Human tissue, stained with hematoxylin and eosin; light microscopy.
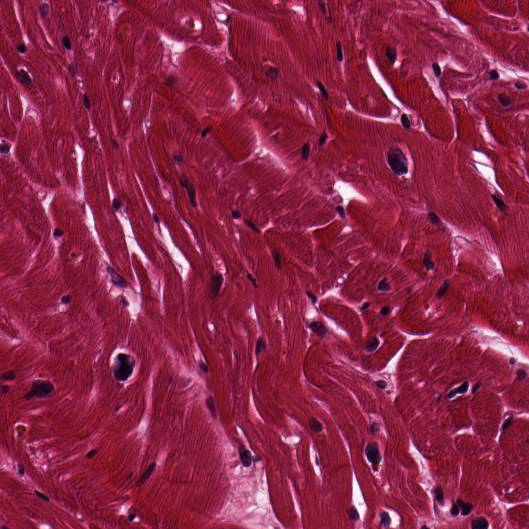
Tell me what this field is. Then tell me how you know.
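The field mainly shows myocardium. Check one: closely packed, branching muscle fibres fill the whole field.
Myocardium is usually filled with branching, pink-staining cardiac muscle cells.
Check two: the cytoplasm is deeply eosinophilic, with fine lines running along the fibres.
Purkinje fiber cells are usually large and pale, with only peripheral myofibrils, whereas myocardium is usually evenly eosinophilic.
Check three: the tissue between fibres is scant, holding small dark elongated nuclei.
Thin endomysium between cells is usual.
Last check: a few nuclei, one left of the lower centre and one right of the upper centre, sit in a pale clear halo.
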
